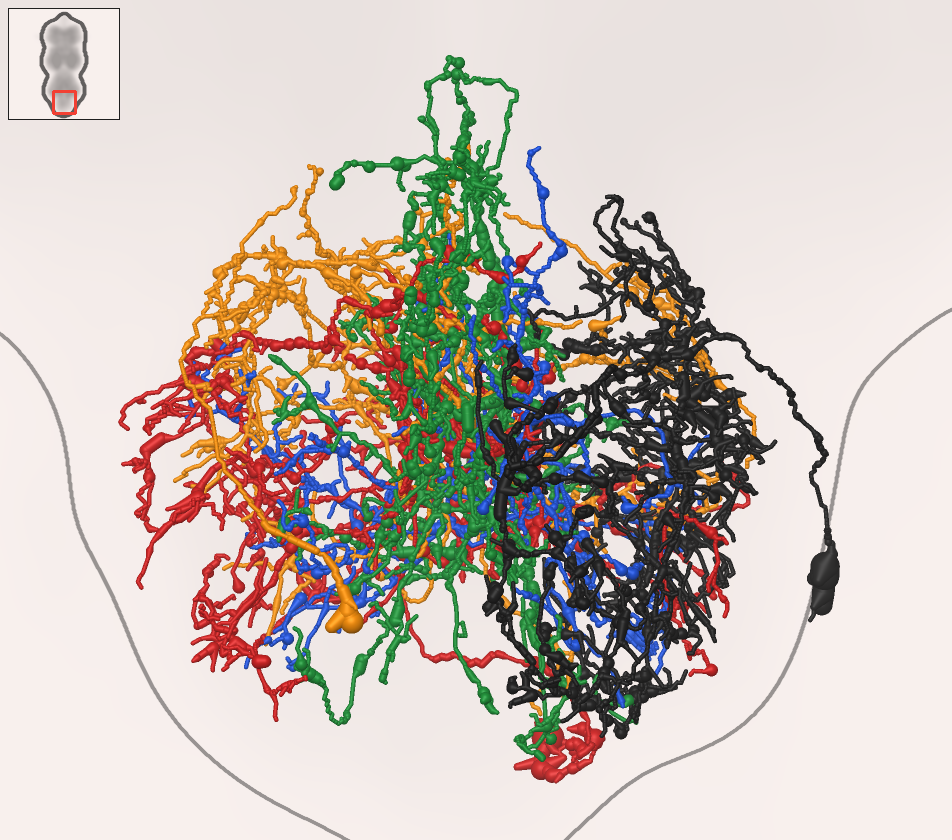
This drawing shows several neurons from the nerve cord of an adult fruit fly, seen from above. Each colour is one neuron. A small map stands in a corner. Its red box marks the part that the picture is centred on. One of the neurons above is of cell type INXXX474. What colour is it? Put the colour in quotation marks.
"blue"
